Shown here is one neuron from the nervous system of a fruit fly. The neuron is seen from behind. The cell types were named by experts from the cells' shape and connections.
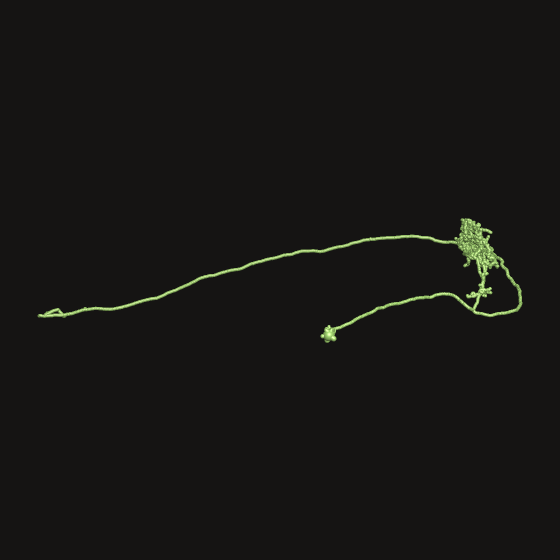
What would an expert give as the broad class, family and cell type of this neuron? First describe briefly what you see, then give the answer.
The cell body can be seen in the middle of the picture. As drawn here it is more than twice as wide as it is tall. It is an optic-lobe intrinsic neuron. The family is C. It is of cell type C3.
